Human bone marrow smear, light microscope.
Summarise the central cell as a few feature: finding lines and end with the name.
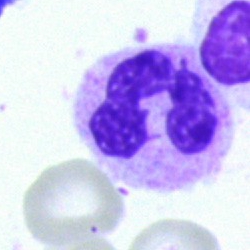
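Outline: roughly round and smooth
Nuclear shape: horseshoe, opening facing downward
Lobes: two bulky ends joined by a band across the top
Cytoplasm: pale pinkish-lilac
Identification: segmented neutrophil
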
